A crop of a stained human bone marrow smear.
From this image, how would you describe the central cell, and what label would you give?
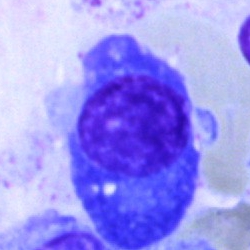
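Let's start with the nucleus: it sits in the upper part of the cell, and most of the cytoplasm lies below it. Now look closely at the chromatin, which is purple and coarsely clumped, with small paler spaces between the clumps. The cytoplasm is abundant and deep blue. Just below the nucleus you can find two small clear vacuoles in it. This is a plasma cell.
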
